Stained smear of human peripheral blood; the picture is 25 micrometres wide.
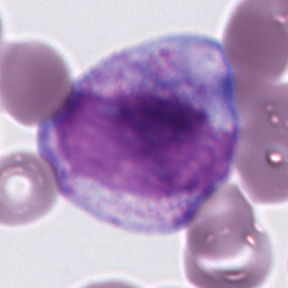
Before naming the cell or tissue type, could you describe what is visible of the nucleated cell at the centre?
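Rather than round, the cell outline is irregular and somewhat angular. The chromatin is finely textured and purple, without coarse clumps. Pale blue cytoplasm forms a wider band above and below the nucleus than at its sides, with fine reddish-purple granules scattered through it. The cell is an atypical promyelocyte.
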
